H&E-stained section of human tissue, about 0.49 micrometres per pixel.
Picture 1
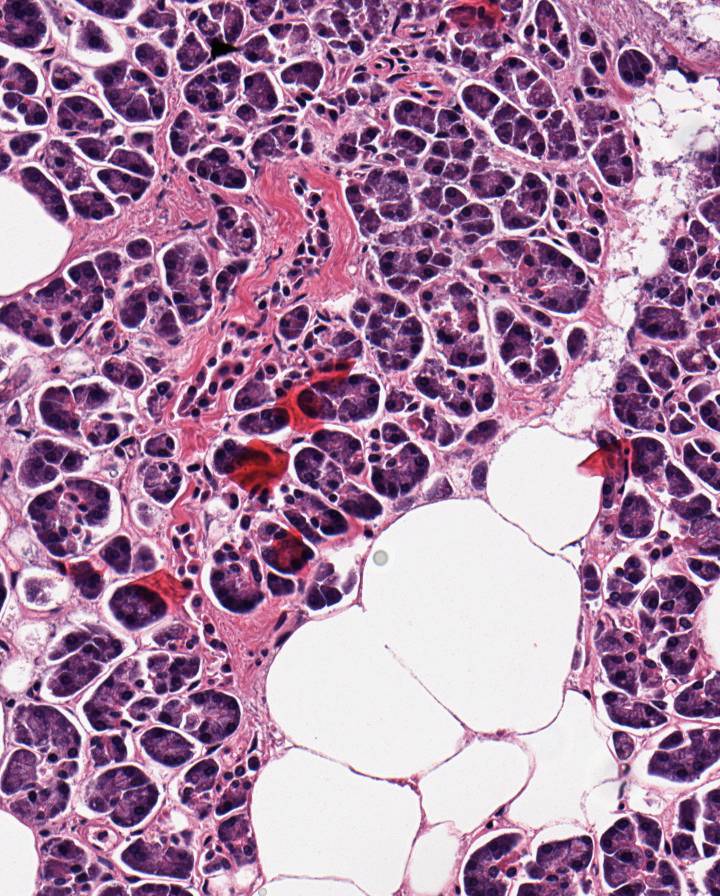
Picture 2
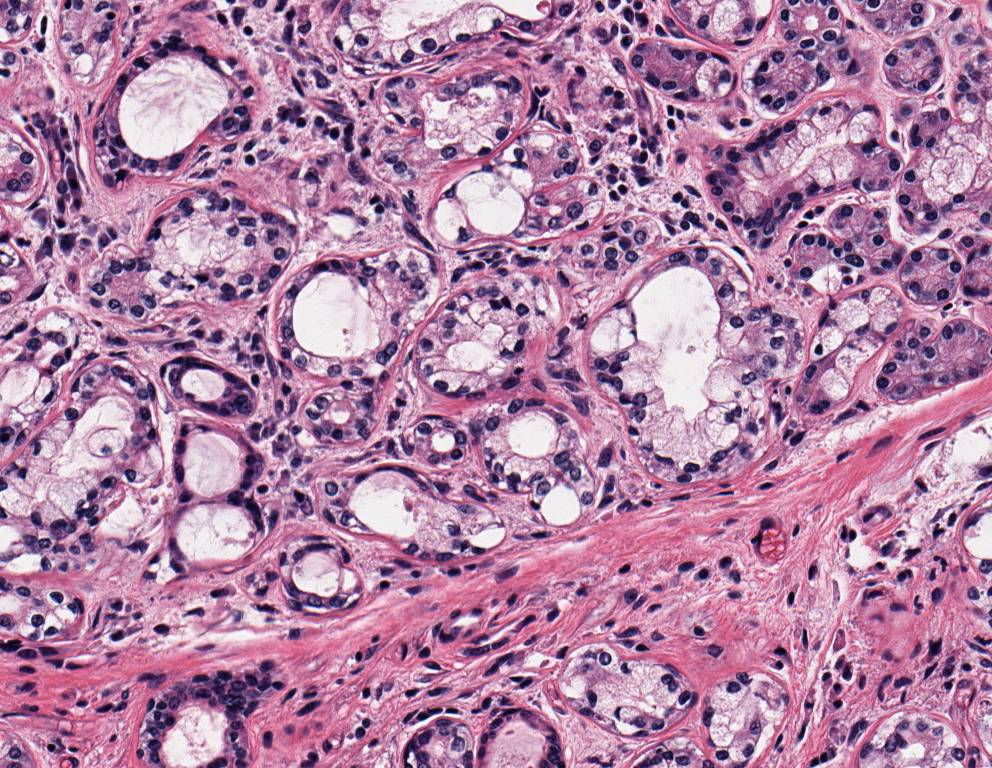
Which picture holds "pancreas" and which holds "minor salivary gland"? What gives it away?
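Looking at both, picture 1 shows the pancreas and picture 2 a minor salivary gland. Both are crowded with rounded glandular units separated by thin stroma. In picture 1 the acinar cells have dark purple, granular cytoplasm and small, round, dark nuclei, whereas in picture 2 most lining cells have pale, foamy, bubbly cytoplasm, with small dark nuclei pressed toward the outer edge of each unit.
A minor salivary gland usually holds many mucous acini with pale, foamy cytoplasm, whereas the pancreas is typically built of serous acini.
Many units in picture 2 also have widened lumens holding pale, wispy material.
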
